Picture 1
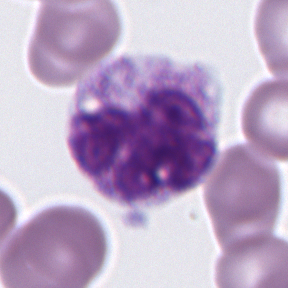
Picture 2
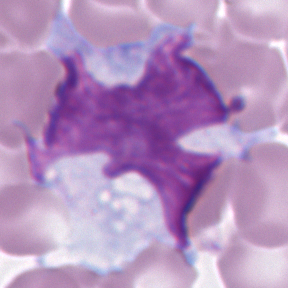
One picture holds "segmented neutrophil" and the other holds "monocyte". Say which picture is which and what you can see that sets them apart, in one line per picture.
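The cell in picture 1 is a segmented neutrophil. Purple granules are scattered through the cytoplasm and over the nucleus.
The cell in picture 2 is a monocyte. No distinct granules are visible in the cytoplasm.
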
